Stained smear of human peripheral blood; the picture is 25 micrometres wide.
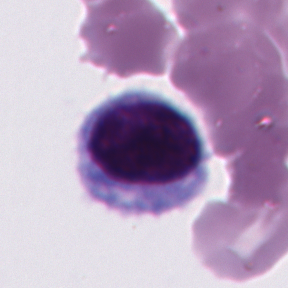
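The hairy cell in the middle of this stained blood smear is roundish, with a slightly uneven, finely fringed edge. You'll notice its chromatin is dark purple and dense, with a coarse, clumped texture, and no distinct nucleoli show up. There aren't any distinct granules in the cytoplasm either, just a faint mottling.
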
